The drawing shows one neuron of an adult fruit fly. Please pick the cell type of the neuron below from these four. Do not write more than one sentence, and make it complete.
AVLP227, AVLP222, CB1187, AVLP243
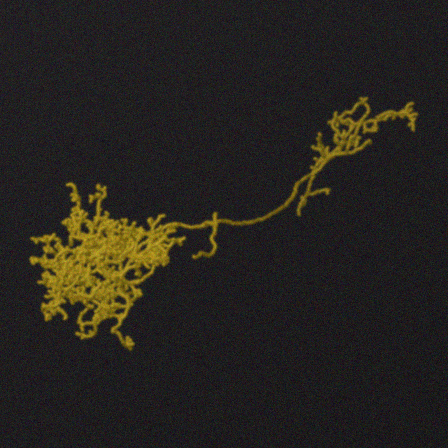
Included in the cell type AVLP243 is this neuron.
